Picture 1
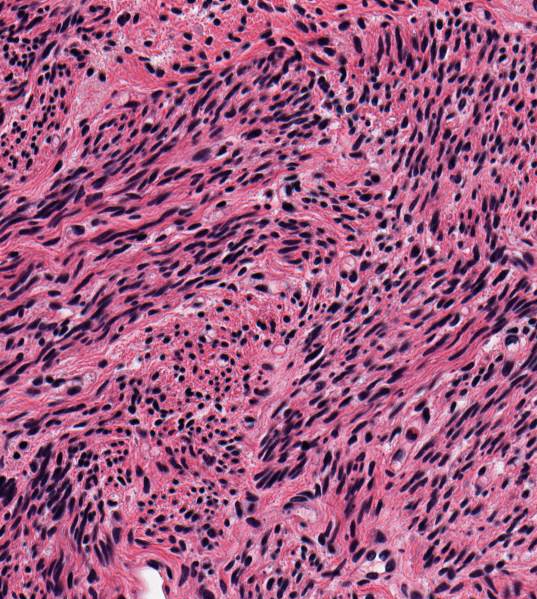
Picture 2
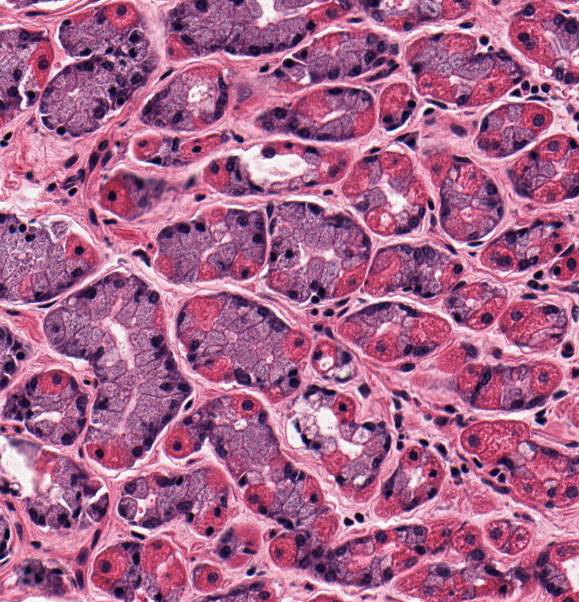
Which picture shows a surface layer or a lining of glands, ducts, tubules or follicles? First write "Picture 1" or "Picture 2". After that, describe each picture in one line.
Picture 2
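What picture 1 shows: No epithelium or glands are present anywhere in the field.
What picture 2 shows: The whole field is filled by closely packed rounded and oval glandular profiles separated only by thin strands of stroma.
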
